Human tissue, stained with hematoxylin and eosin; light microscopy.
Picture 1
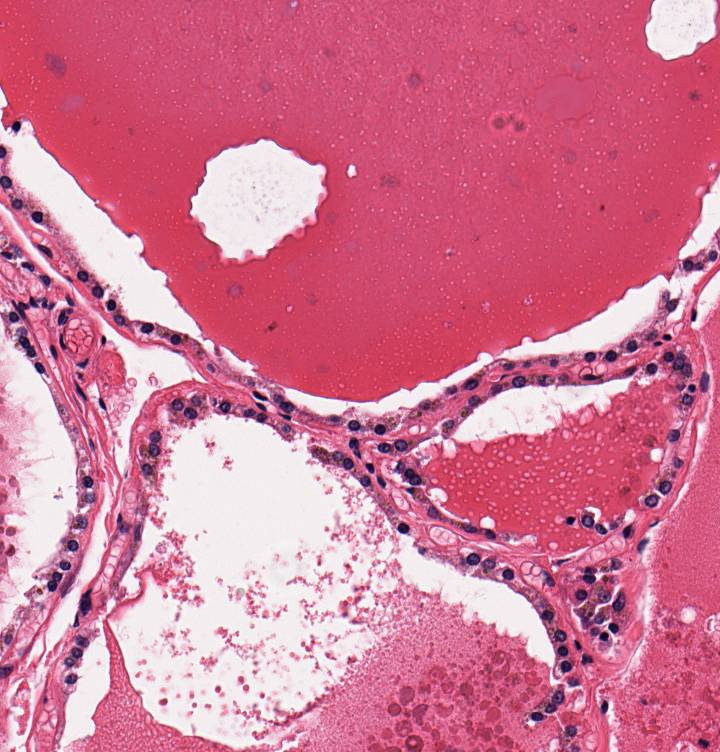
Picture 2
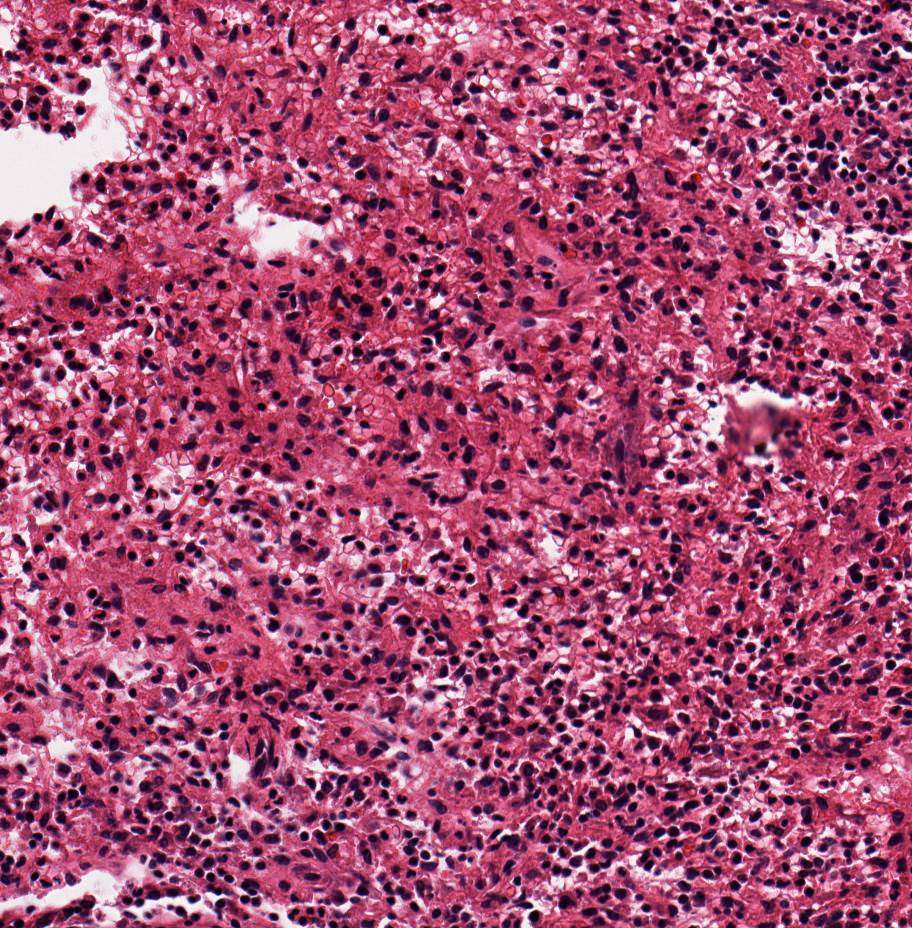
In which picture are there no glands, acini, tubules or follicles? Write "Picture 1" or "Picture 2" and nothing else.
Picture 2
